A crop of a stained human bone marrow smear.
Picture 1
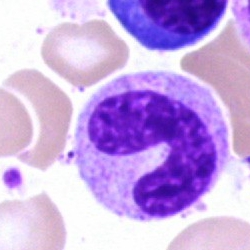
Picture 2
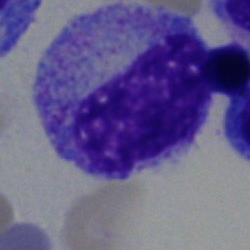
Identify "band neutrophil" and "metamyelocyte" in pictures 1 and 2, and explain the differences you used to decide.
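Picture 1 shows a band neutrophil; picture 2 shows a metamyelocyte. Nucleus: bent into a deep horseshoe in picture 1; off-centre toward the lower right and deep purple in picture 2.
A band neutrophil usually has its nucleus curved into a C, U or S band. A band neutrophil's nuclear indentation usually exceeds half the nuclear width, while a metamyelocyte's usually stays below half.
Chromatin: in picture 1 it is clumped into darker patches with paler areas between, and no nucleoli are visible.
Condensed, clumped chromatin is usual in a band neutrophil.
Cytoplasm: plentiful, pale lilac and free of vacuoles in picture 1; abundant in picture 2, forming a wide zone on the upper left that is pale bluish-grey between the granules.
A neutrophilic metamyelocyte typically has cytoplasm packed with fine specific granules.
Outline: round in picture 1, roughly round in picture 2.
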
